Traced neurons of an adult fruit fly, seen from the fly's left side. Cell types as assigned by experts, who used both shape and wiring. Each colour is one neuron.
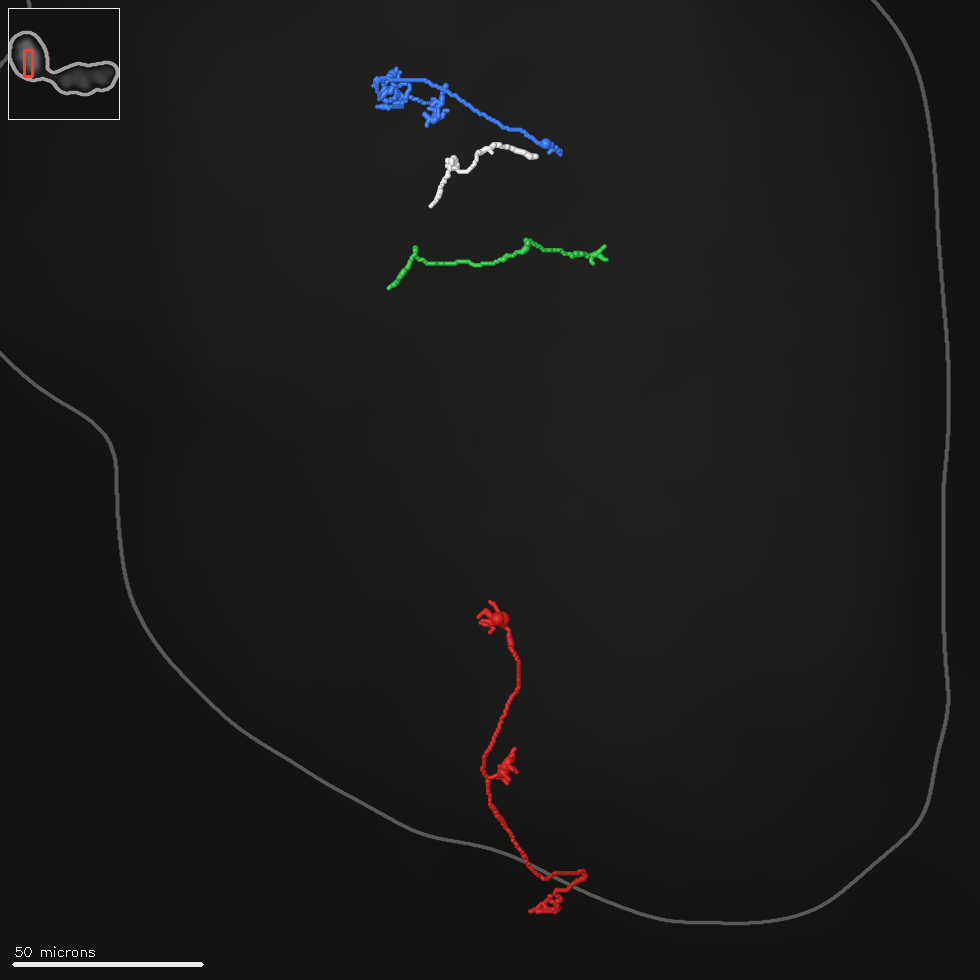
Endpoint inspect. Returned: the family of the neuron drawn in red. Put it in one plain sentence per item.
The family is T.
